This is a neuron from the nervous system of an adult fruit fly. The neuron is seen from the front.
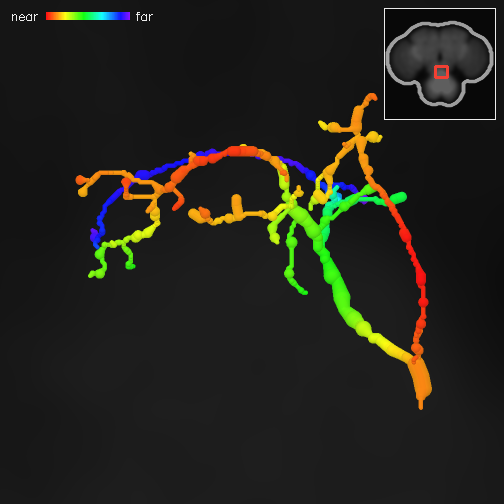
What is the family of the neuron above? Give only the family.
class mechanosensory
